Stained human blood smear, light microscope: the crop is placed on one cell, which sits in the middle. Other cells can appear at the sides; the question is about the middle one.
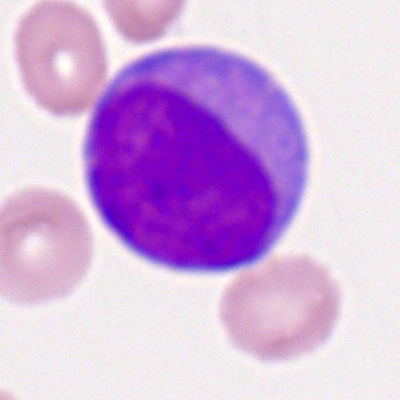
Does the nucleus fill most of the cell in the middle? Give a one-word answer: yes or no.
Yes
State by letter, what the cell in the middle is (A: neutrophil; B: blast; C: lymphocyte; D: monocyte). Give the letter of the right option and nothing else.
B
